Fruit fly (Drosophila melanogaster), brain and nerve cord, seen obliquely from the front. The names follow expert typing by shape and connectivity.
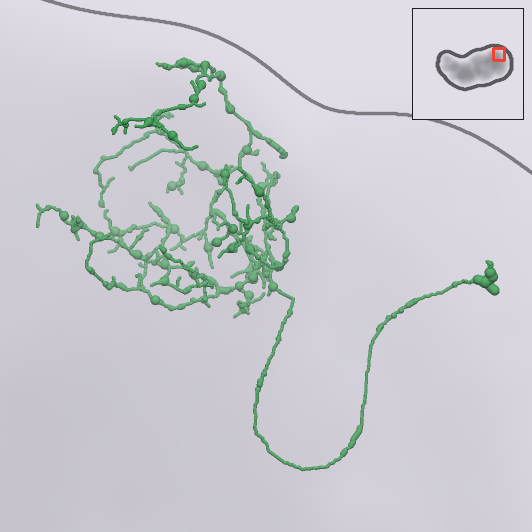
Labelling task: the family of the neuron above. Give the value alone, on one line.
hemilineage LHl4_dorsal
